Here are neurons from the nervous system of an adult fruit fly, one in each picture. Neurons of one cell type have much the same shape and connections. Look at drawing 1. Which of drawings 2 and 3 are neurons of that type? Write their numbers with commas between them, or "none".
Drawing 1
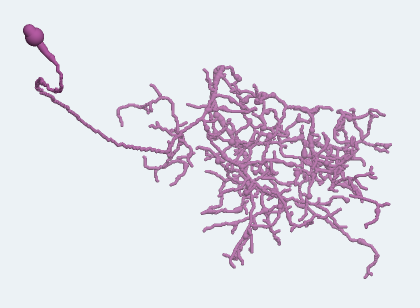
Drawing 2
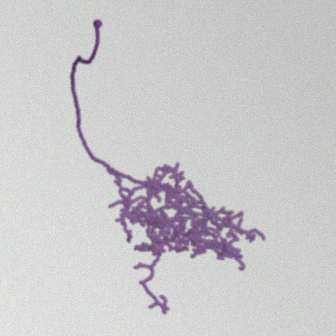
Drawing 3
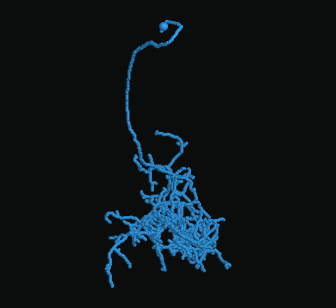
2, 3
